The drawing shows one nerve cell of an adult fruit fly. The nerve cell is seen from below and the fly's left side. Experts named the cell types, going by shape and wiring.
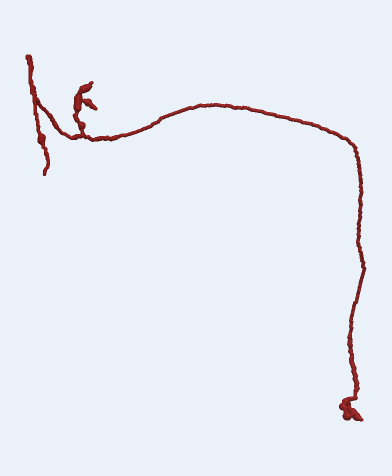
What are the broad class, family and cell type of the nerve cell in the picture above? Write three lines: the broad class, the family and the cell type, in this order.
sensory neuron entering the brain
class olfactory
ORN_DA4l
